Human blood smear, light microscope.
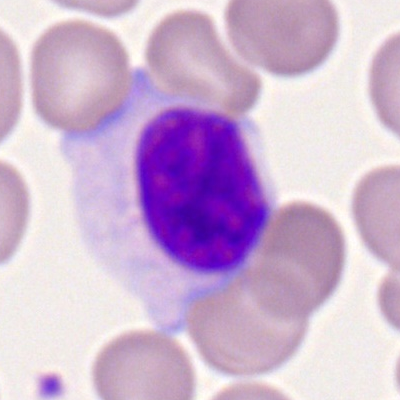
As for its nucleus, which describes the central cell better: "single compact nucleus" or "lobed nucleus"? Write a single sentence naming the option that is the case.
There is one compact round, oval or kidney-shaped nucleus in this cell.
